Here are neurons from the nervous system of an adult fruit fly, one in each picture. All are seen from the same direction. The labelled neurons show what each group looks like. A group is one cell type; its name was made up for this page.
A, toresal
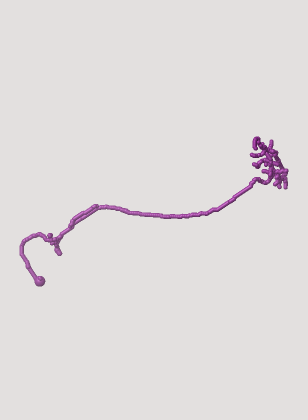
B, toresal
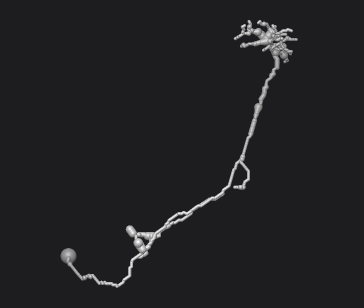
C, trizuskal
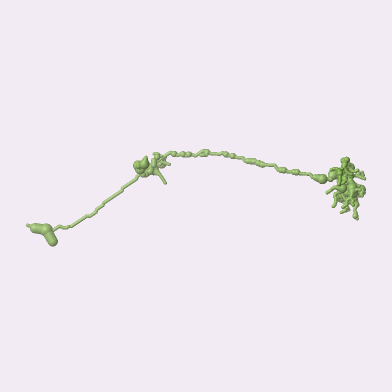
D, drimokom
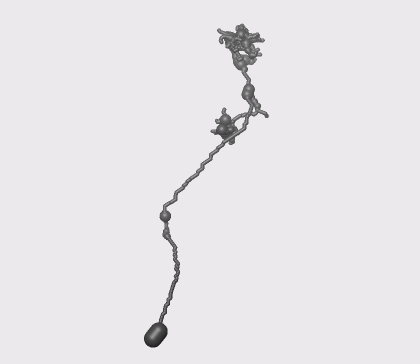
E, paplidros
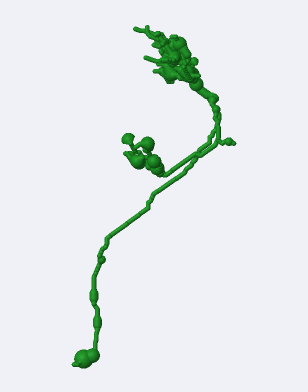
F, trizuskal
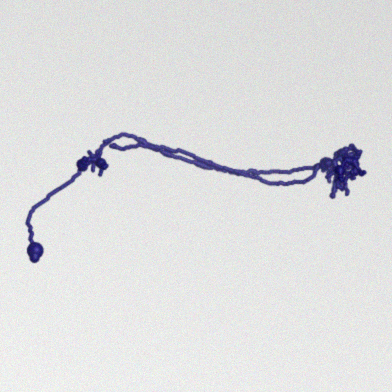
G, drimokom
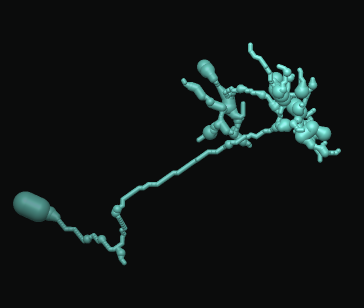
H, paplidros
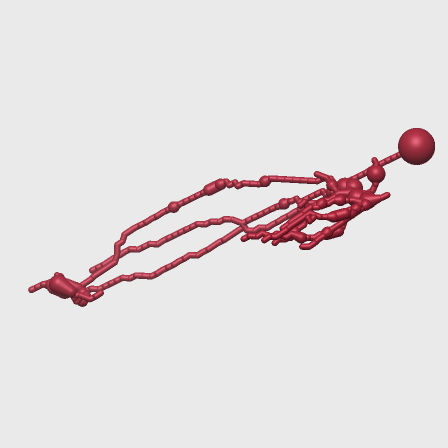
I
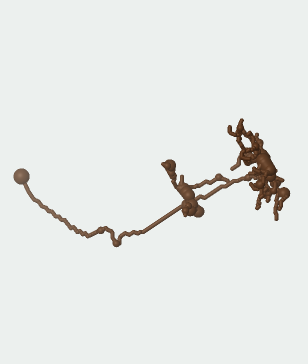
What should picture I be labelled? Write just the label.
paplidros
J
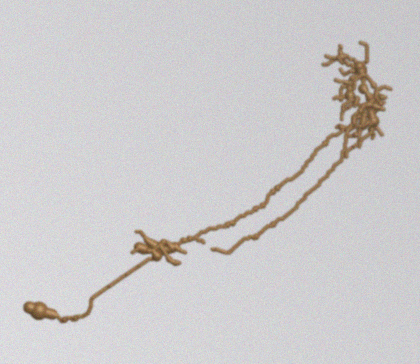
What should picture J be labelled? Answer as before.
trizuskal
